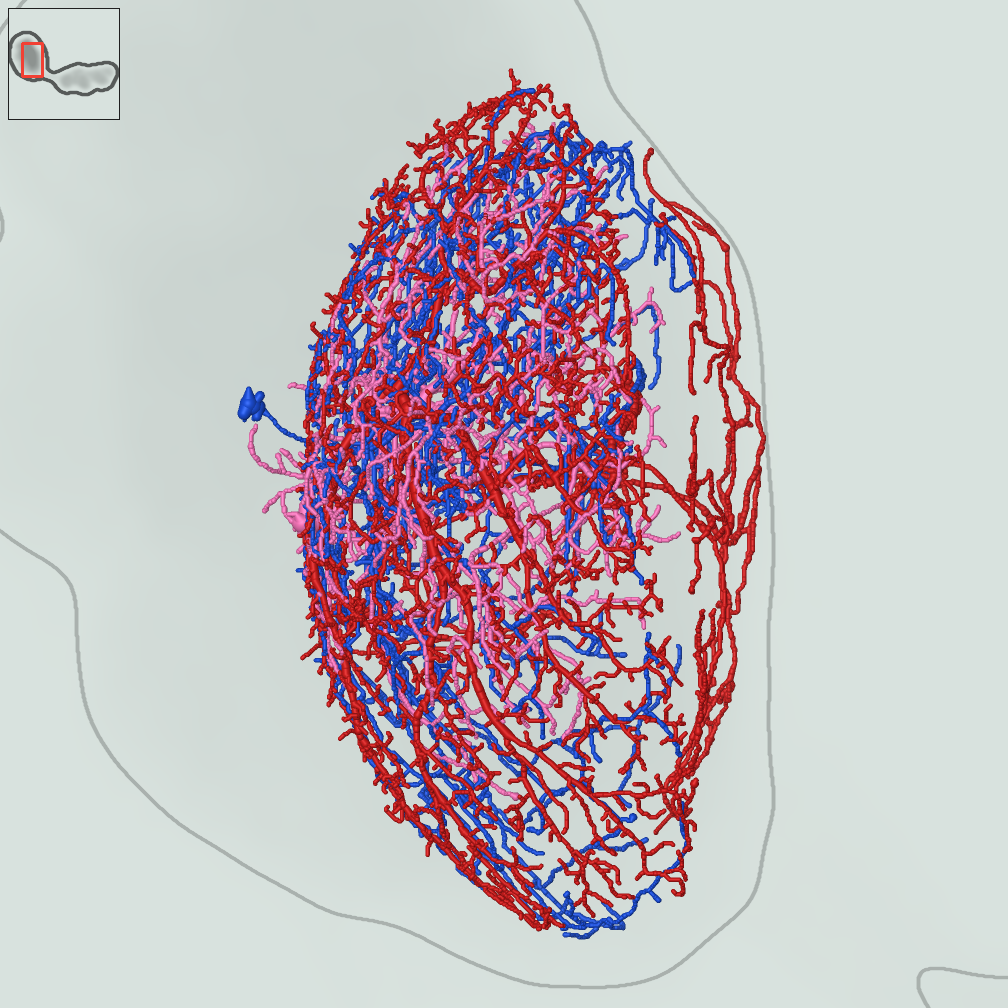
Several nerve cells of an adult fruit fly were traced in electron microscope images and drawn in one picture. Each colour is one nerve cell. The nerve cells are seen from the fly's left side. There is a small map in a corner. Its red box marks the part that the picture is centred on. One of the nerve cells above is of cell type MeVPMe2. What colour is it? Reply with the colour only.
blue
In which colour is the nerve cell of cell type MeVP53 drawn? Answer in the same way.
pink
